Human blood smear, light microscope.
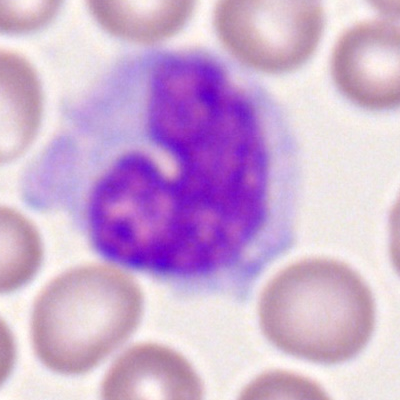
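Monocyte, the central cell of a stained blood smear. The nucleus is deeply indented by a notch entering from its left side. The chromatin is mottled, with paler patches among the purple. The cytoplasm is pale greyish-blue, its widest band lying on the left of the cell.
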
